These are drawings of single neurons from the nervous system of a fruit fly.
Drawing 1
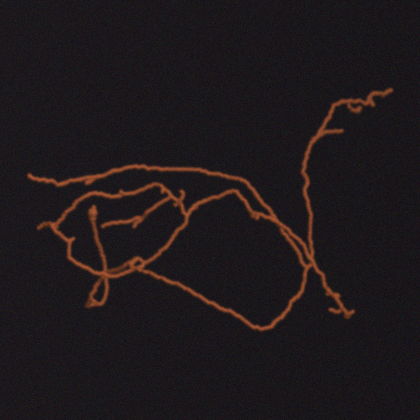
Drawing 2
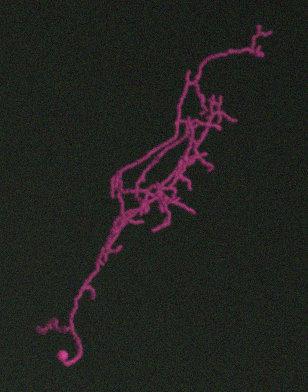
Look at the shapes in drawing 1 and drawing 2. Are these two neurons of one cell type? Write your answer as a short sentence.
They are of different cell types.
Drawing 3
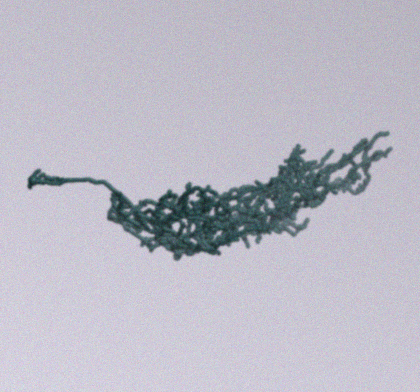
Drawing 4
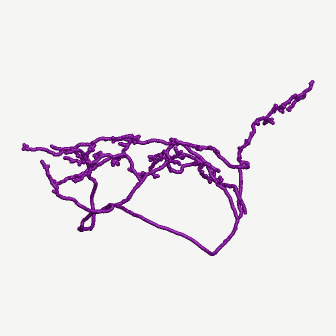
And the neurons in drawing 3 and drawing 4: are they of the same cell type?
They are of different cell types.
